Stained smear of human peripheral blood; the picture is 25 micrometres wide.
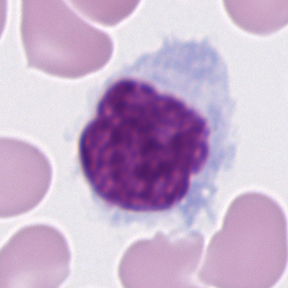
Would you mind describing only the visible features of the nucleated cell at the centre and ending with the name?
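The cytoplasm is pale grey-blue, and most of it lies to the upper right of the nucleus. Its edge is ragged, with fine hair-like projections. Along its upper right side, the nuclear edge is slightly bumpy. The nucleus measures about 11 micrometres across. Answer: hairy cell.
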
